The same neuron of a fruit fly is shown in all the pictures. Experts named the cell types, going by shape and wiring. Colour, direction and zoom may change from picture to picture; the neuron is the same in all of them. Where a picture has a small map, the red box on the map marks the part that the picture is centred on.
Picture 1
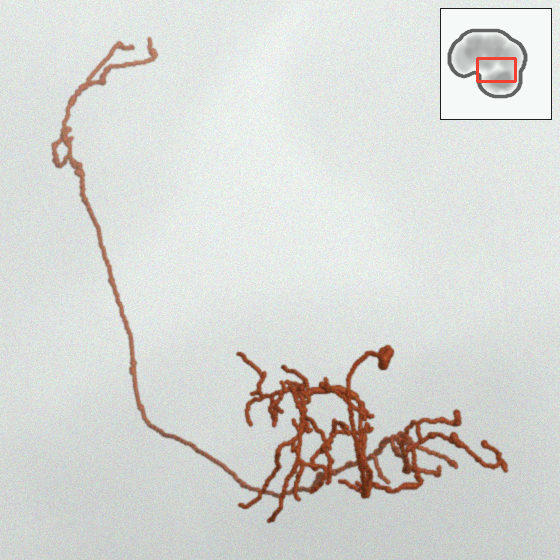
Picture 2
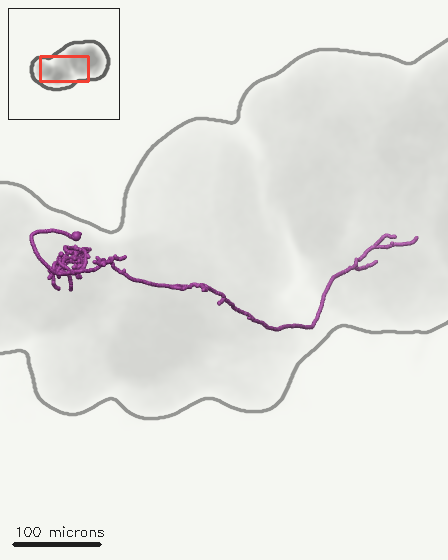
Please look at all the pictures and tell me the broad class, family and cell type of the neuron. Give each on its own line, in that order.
ascending neuron
hemilineage 19B
AN19B060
